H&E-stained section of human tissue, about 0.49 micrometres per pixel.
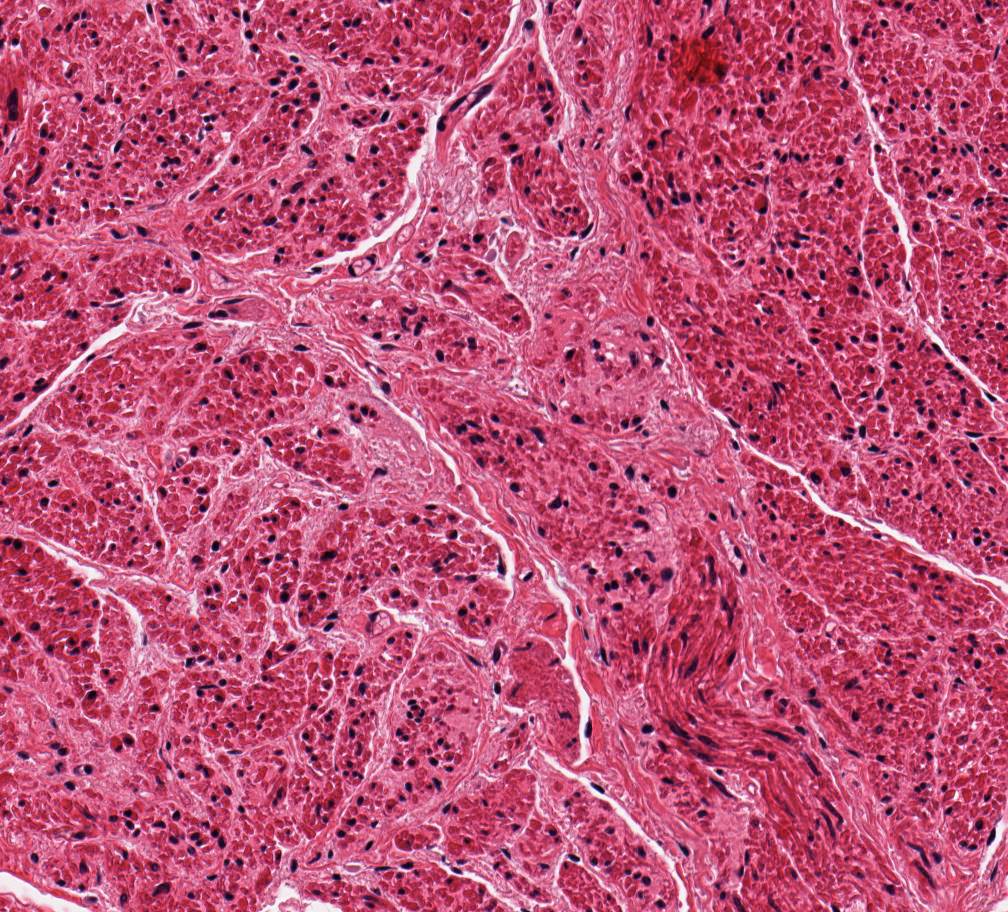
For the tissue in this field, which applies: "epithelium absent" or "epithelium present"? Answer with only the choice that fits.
Epithelium absent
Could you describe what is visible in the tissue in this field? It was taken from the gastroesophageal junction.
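Irregular smooth muscle bundles, separated by thin strands of connective tissue, make up the entire field. Most are cut transversely, giving many small rounded cell profiles whose nuclei appear as small, round, dark-staining dots. One bundle in the lower right centre is cut longitudinally and shows elongated, wavy nuclei.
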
